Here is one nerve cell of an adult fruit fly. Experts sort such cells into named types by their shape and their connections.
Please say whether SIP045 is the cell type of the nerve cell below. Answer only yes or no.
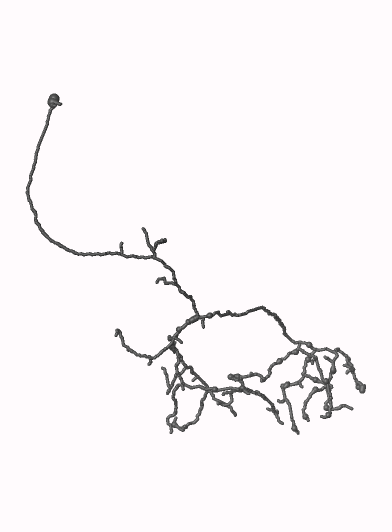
yes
